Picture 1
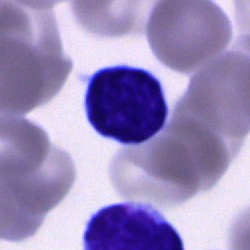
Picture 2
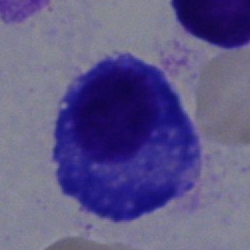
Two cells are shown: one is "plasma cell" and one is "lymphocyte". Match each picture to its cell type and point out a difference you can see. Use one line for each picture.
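Picture 1 shows a lymphocyte: The nucleus fills almost the whole cell, leaving at most a barely visible rim of cytoplasm.
Picture 2 shows a plasma cell: The cytoplasm is plentiful, forming a broad zone mostly below the nucleus.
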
